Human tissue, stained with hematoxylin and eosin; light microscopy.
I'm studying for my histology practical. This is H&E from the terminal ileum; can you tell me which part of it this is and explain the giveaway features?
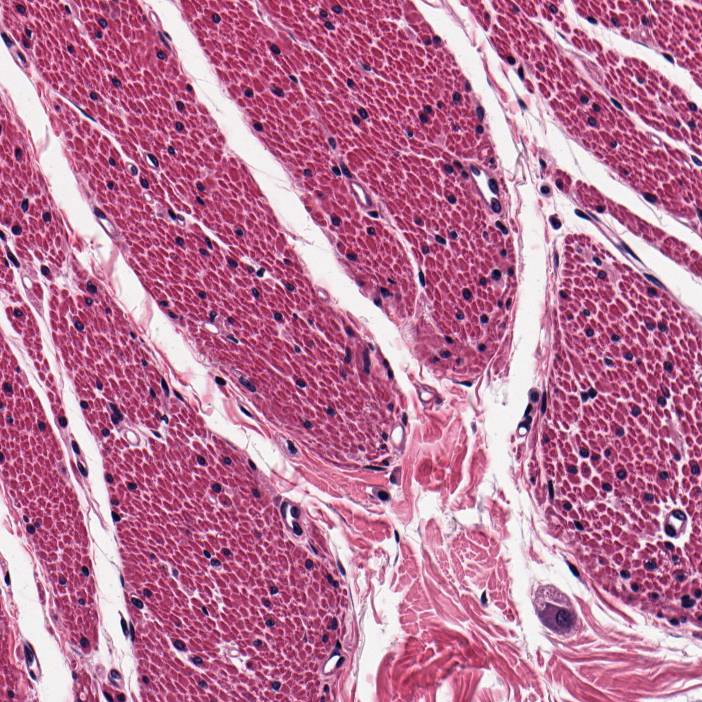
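Smooth muscle. Broad bundles run diagonally, upper left to lower right, separated by pale clefts and thin septa. Cells cut across: many small rounded pink profiles, closely packed.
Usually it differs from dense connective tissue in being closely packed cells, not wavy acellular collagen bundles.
Nuclei in a minority of profiles only; small, round, dark, central. Lower centre: wedge of paler pink, wavy collagenous connective tissue between bundles.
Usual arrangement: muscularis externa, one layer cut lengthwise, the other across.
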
